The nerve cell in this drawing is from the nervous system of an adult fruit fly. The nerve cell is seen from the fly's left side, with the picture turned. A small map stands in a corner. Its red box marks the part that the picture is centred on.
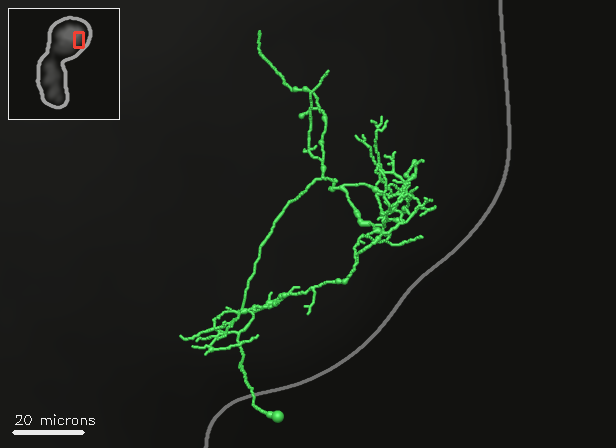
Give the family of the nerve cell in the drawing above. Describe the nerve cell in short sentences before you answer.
Its cell body lies at the bottom of the picture. From top to bottom in the picture it spans about 110 microns. Dozens of branch ends can be seen. This is a central-brain intrinsic neuron. Its family is hemilineage LHp2.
